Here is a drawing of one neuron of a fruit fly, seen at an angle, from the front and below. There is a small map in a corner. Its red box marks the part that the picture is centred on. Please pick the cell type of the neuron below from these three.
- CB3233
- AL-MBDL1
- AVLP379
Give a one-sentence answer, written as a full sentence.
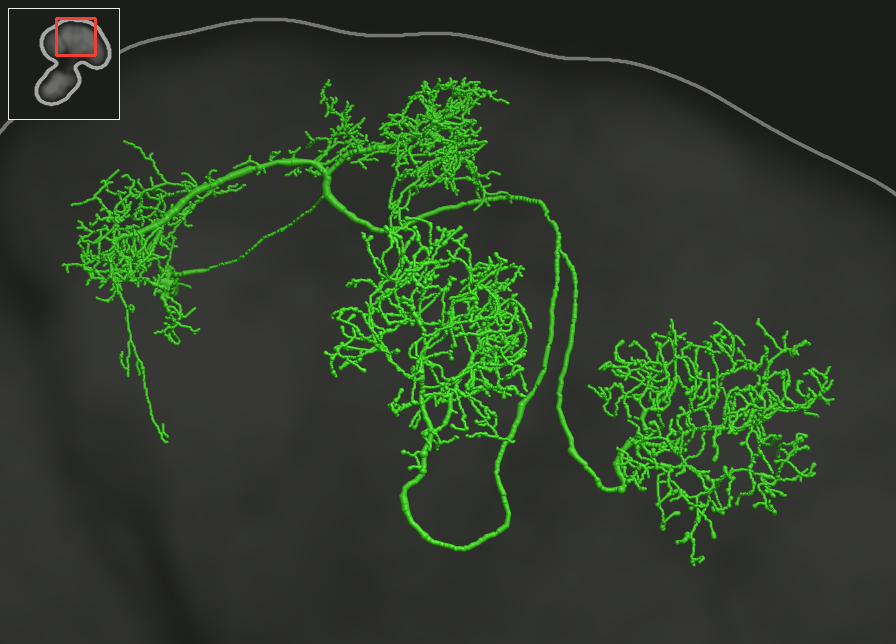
The neuron is a member of cell type AL-MBDL1.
